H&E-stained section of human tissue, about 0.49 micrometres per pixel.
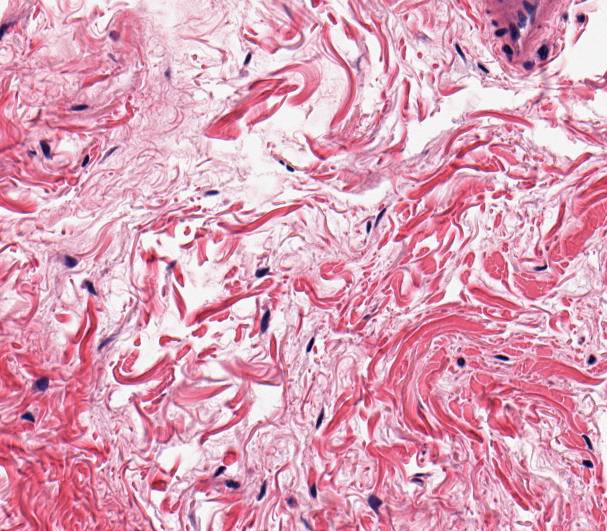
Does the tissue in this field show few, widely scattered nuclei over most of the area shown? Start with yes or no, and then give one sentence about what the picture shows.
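Yes. Cells are sparse, with nuclei scattered singly between the bundles.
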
